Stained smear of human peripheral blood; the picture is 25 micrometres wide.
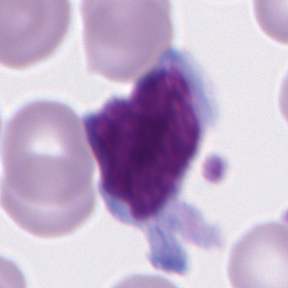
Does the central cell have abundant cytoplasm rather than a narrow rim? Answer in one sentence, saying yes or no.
No, most of the cell is taken up by its nucleus.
